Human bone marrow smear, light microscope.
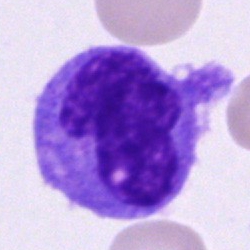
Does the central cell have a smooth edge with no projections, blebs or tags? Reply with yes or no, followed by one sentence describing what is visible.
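No. The upper right bulge is a ragged cytoplasmic projection containing a small clear circle.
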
